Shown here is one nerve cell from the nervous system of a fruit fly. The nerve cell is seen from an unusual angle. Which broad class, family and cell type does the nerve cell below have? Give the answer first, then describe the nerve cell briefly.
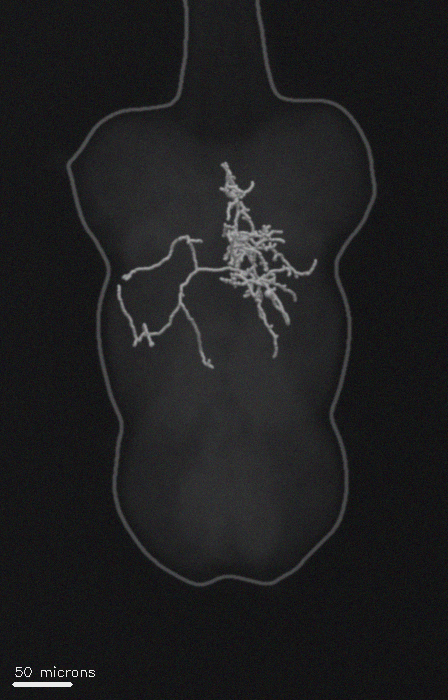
Its broad class is nerve-cord intrinsic neuron. The family is hemilineage 07B. Its cell type is IN07B054. It is in the nerve cord and does not reach the brain. The cell body is in the middle of the picture. From top to bottom in the picture it spans about 180 microns.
